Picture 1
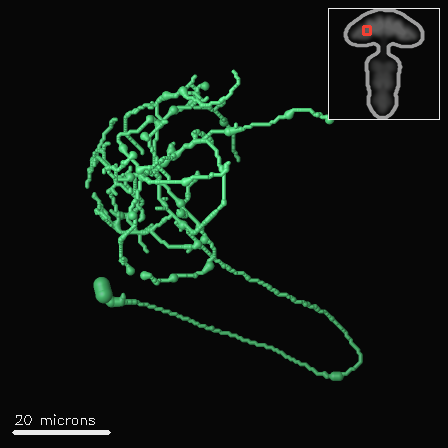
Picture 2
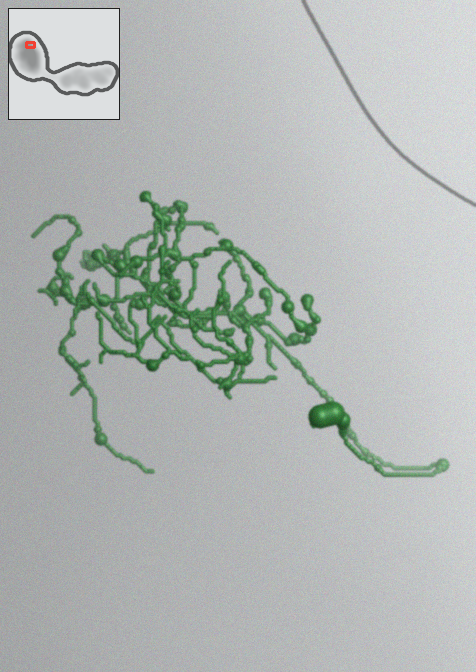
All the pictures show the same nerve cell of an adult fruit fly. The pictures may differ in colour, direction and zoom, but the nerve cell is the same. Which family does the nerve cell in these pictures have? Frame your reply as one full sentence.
This nerve cell has hemilineage LHp1 as its family.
